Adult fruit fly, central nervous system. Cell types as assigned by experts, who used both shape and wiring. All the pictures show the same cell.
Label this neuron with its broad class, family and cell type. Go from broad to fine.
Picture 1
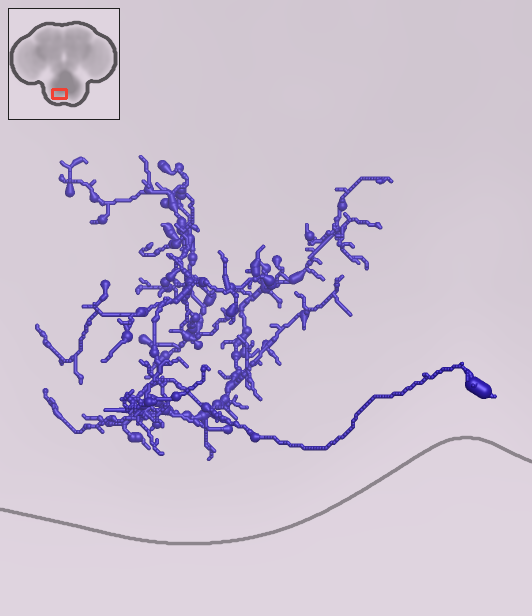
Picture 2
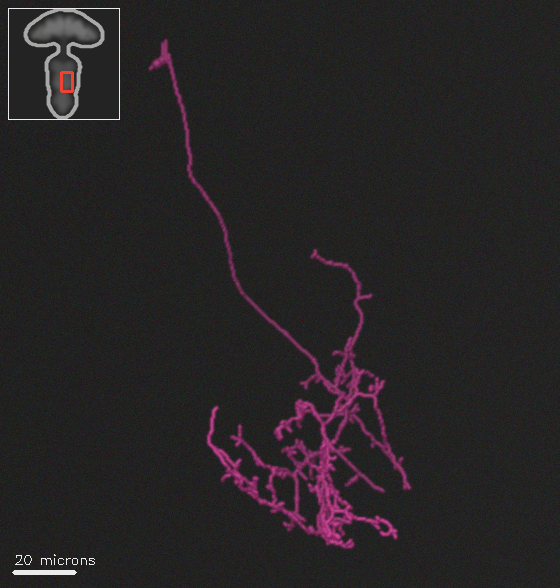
nerve-cord intrinsic neuron; hemilineage 13B; IN13B087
